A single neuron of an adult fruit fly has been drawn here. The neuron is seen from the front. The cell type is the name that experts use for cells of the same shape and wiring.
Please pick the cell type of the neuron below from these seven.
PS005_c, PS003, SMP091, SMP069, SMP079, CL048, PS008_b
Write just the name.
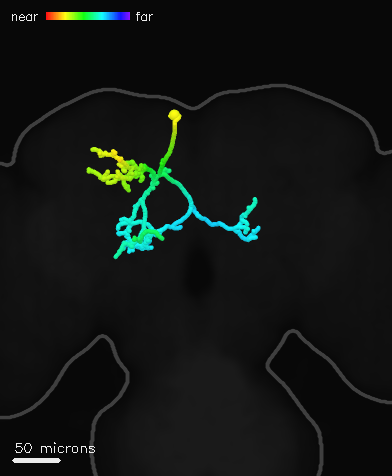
PS003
